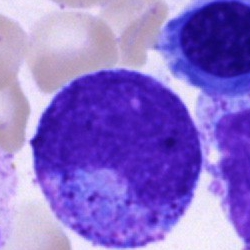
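Promyelocyte. The nucleus occupies most of the upper part of the cell, and the cytoplasm appears only as a crescent along the lower edge. Just below the nucleus, a pale area lies in the cytoplasm. Purple-red granules are scattered through the cytoplasm.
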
